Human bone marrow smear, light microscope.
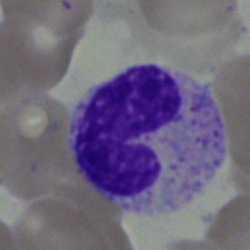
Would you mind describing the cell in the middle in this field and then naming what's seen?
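A curved, kidney-shaped nucleus lies toward the left side of the cell, with its indentation facing right. The cytoplasm is pale lilac-pink, and fine purple granules are scattered through it. The cell is a band neutrophil.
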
